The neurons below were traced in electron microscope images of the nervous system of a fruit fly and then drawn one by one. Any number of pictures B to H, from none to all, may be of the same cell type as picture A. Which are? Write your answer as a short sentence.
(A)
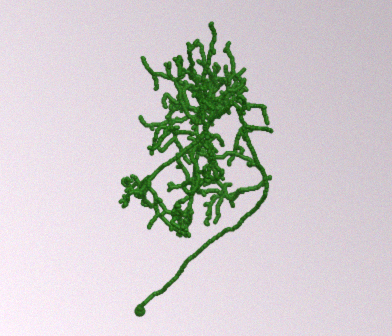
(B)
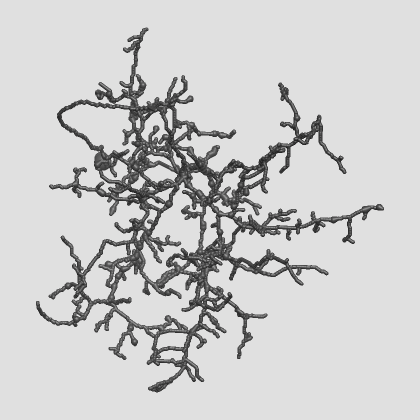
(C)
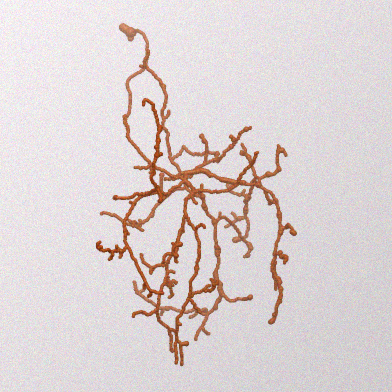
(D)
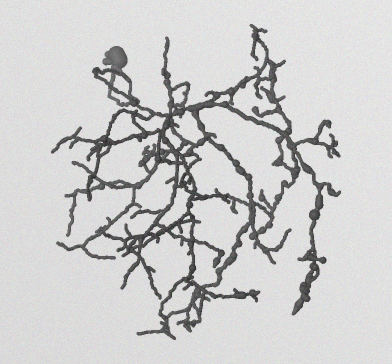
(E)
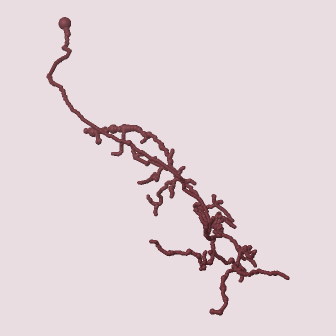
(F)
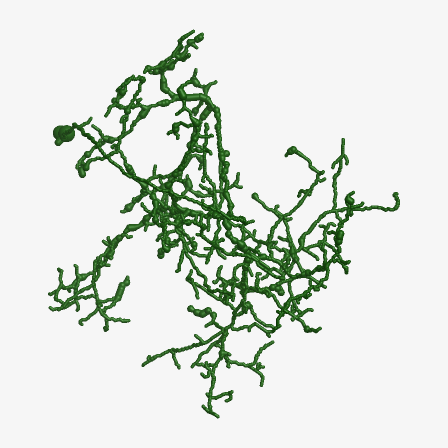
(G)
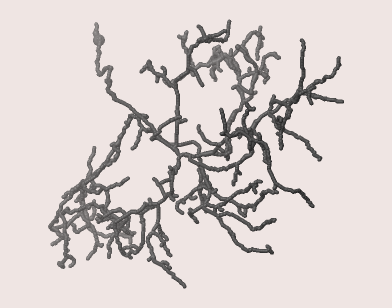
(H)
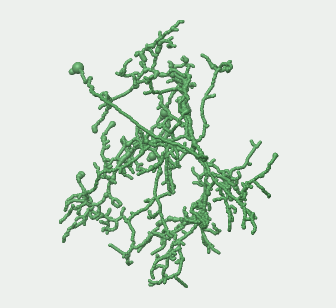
Picture B, picture C, picture D, picture F and picture H are of the same cell type.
